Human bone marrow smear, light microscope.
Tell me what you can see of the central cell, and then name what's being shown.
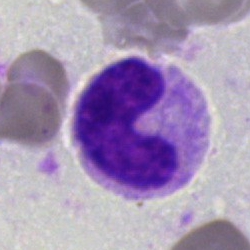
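On its right side the nucleus is deeply indented, giving it a C-like shape. The pale lilac cytoplasm lies mostly on the right, filling that indentation, and contains fine, faint granules. The cell is a band neutrophil.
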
